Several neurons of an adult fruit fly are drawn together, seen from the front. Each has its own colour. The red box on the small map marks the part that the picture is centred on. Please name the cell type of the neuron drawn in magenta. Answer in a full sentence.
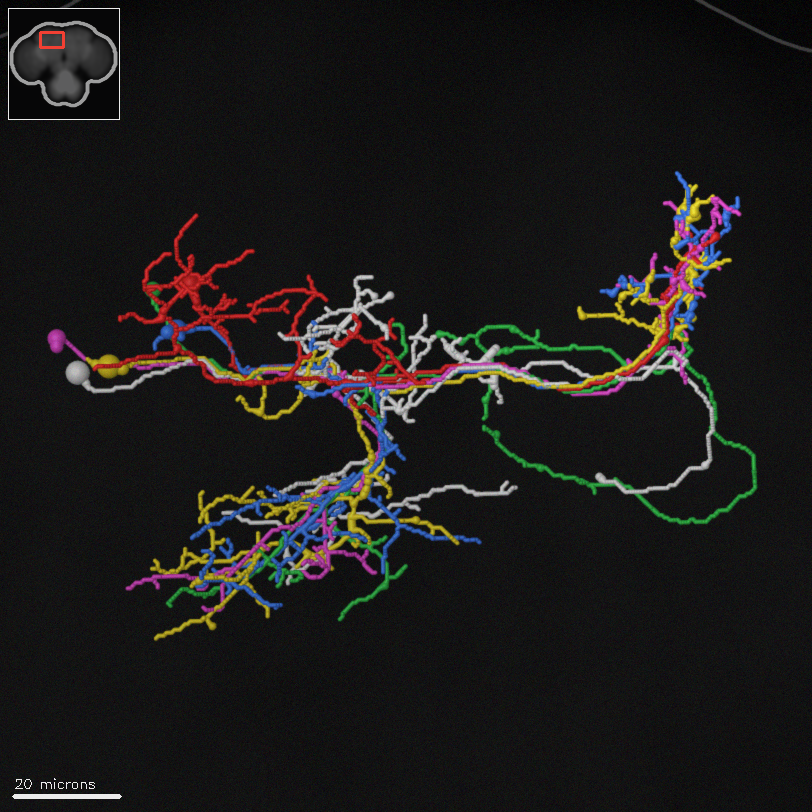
The cell type is SMP282.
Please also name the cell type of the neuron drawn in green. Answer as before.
The cell type is CL146.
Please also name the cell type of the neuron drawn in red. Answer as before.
The cell type is SMP281.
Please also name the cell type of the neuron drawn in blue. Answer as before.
The cell type is SMP280.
